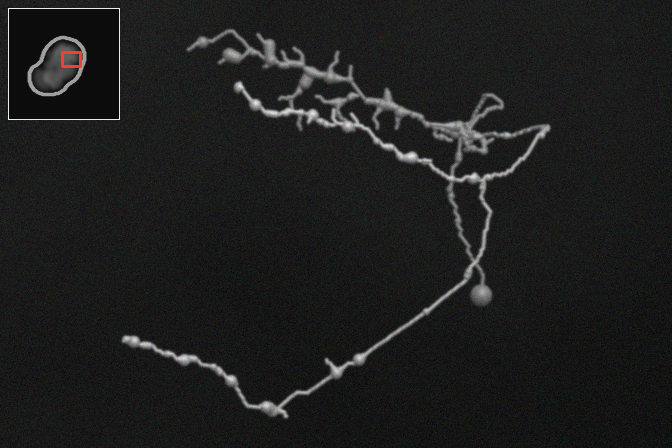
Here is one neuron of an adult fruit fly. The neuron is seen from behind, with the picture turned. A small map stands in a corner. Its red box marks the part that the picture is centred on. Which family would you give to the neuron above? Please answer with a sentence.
The family is TmY.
